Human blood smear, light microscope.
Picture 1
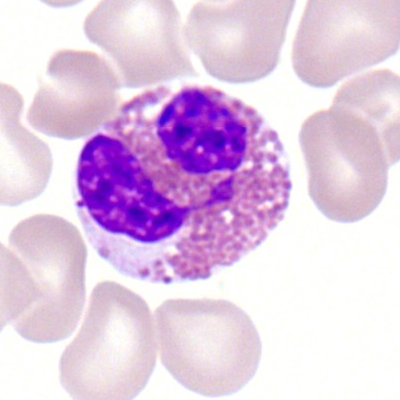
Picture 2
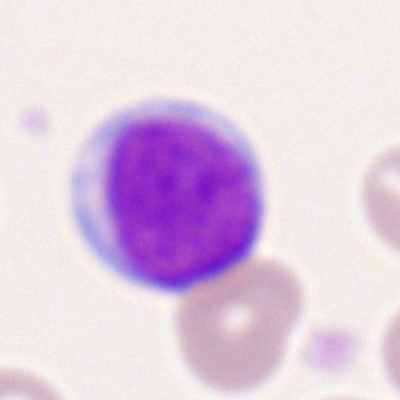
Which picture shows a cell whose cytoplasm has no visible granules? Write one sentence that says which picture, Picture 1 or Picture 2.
For the cell in picture 2, the cytoplasm contains no visible granules.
